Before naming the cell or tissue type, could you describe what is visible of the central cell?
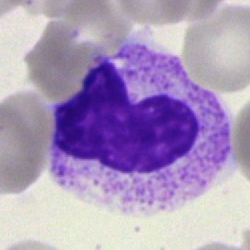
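Start with the outline: it is roughly round. Next, notice that the nucleus is indented on its upper side. The cytoplasm is pale lilac, with fine purple granules scattered all through it. This is a band neutrophil.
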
